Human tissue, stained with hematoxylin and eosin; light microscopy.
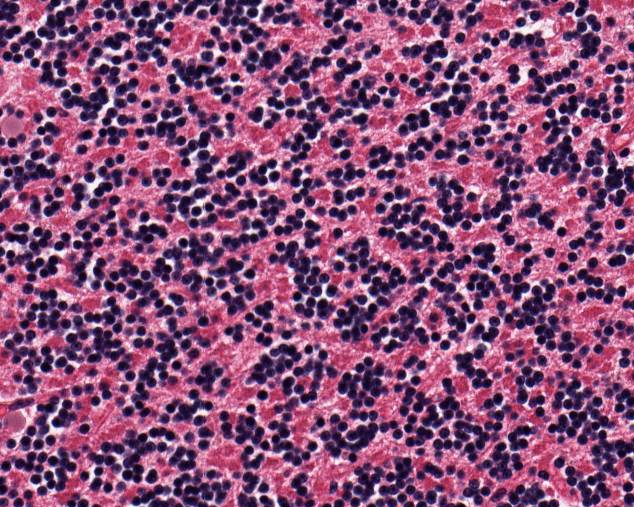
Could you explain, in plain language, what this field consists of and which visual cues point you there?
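Granular layer of the cerebellum. Small dark nuclei, densely packed, spread fairly evenly over the whole field; no layering or boundary.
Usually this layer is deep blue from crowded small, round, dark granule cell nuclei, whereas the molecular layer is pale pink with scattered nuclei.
Nuclei gather in small irregular clusters, separated by irregular patches of pink, finely fibrillary material.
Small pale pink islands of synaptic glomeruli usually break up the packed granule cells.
No epithelium, glands or lumina.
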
